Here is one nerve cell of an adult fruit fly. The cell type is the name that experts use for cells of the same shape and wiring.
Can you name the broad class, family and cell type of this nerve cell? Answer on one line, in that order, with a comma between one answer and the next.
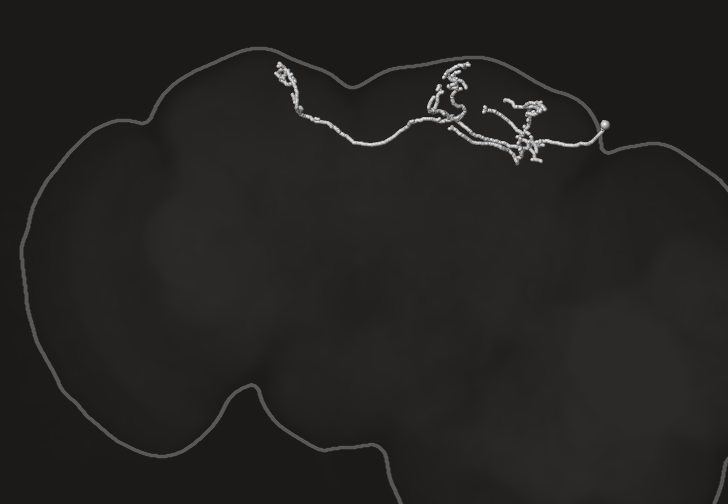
central-brain intrinsic neuron, hemilineage LHp2, LHPV6f3_b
